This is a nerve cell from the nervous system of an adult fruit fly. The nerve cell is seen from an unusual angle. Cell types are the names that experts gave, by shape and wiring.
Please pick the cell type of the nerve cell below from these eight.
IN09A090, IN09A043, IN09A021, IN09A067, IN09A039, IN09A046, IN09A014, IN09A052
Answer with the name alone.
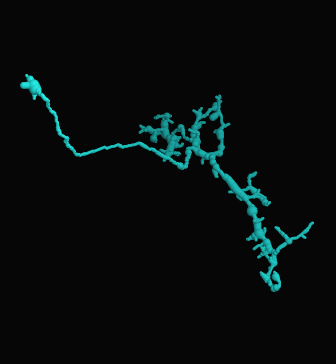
IN09A052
